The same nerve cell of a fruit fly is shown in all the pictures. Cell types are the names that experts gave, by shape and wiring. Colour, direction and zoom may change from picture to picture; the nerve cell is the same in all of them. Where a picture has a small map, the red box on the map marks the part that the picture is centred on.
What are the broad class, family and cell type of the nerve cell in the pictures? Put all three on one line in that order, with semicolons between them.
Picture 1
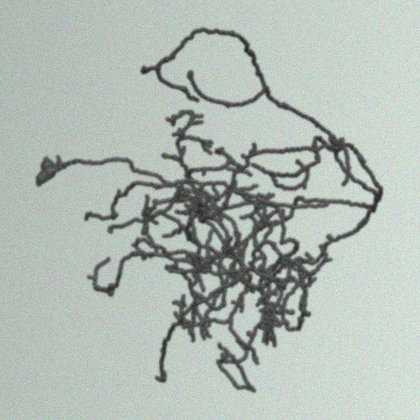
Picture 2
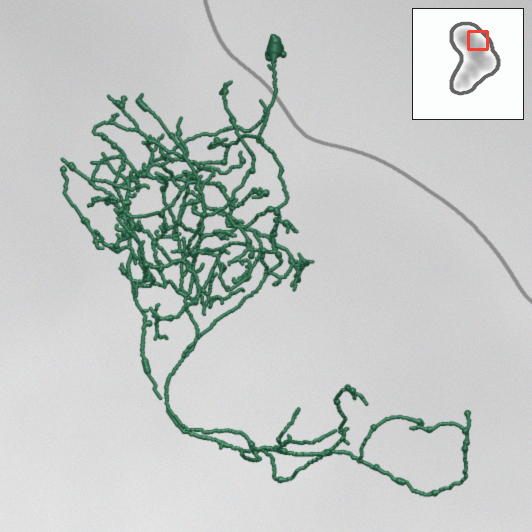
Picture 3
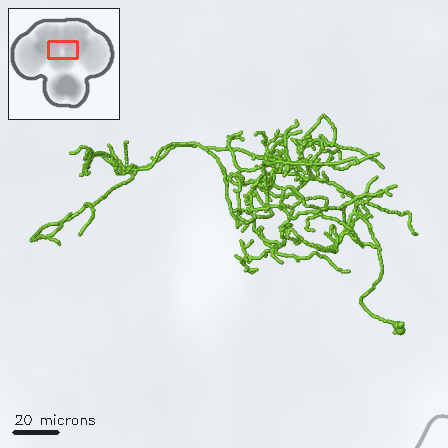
central-brain intrinsic neuron; hemilineage ALv2; v2LN3A1_a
